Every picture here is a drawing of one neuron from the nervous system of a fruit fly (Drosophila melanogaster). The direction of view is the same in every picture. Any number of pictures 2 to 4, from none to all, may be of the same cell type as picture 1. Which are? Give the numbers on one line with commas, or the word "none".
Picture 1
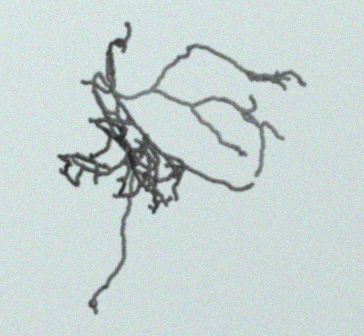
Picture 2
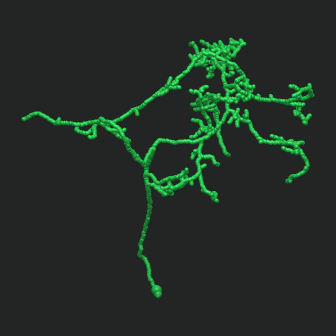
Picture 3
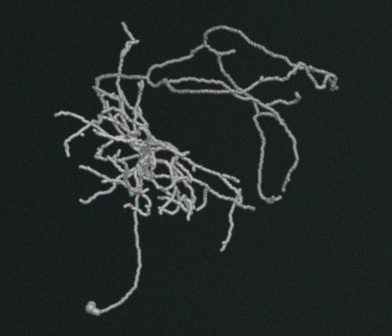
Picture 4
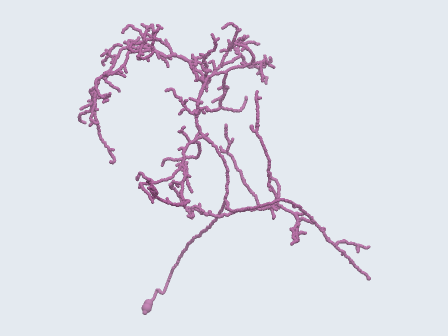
3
